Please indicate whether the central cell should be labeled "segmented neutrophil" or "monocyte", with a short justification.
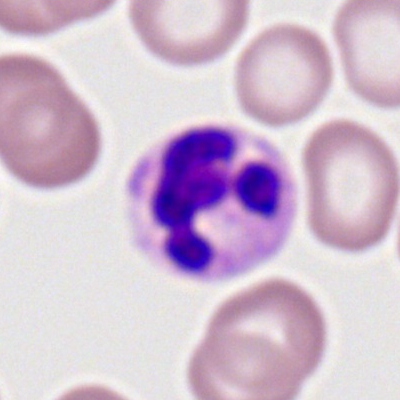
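It is a segmented neutrophil, not a monocyte. Nucleus divided into several separate lobes.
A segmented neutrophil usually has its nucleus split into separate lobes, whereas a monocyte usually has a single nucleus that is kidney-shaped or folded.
Cytoplasm pale pinkish-lilac.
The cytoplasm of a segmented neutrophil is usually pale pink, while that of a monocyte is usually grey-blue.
Also seen: dense, dark purple chromatin and fine, faint granules.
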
